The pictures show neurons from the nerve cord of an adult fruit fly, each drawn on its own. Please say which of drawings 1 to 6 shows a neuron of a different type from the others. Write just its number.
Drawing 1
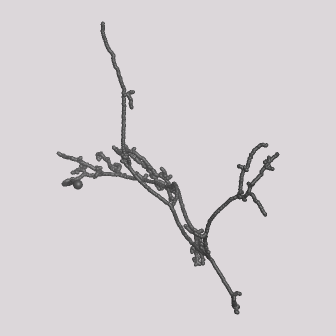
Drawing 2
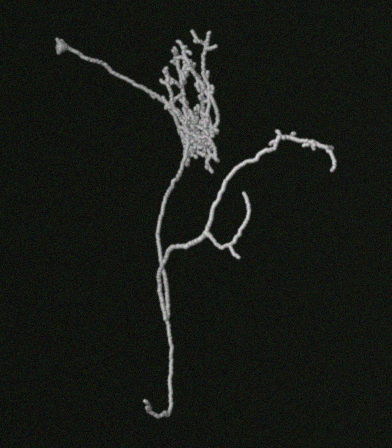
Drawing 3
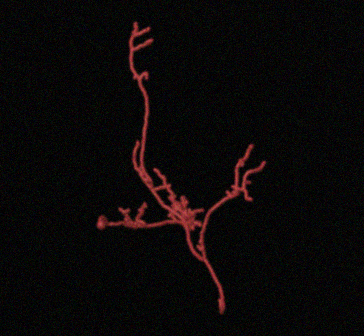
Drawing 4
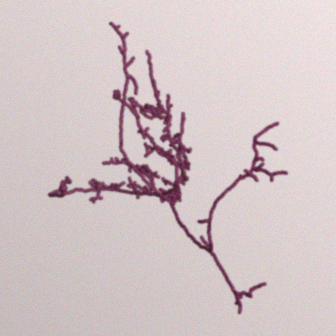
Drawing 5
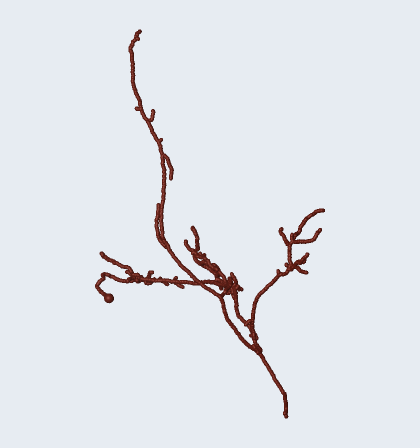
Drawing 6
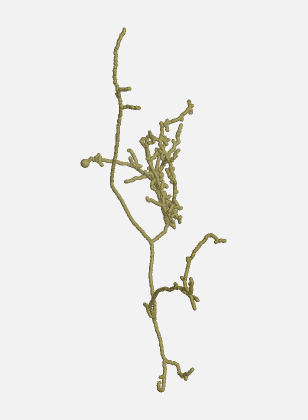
2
